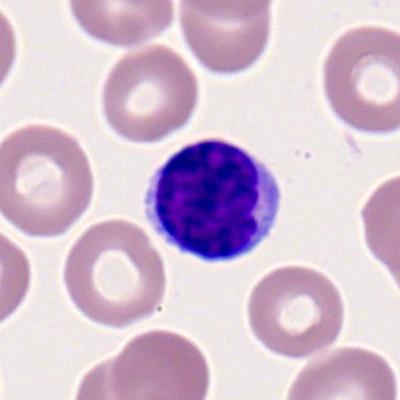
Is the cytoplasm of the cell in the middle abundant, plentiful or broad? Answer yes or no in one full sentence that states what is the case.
No, the cytoplasm amounts to no more than a narrow rim.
